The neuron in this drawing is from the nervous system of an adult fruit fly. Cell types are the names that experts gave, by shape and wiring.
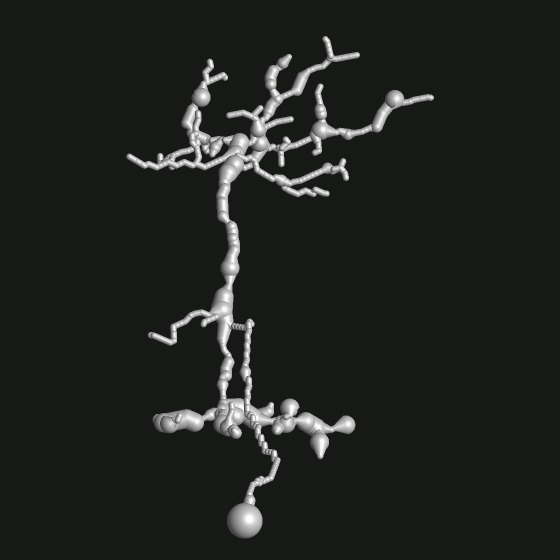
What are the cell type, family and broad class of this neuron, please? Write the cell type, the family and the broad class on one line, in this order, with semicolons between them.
Mi13; Mi; optic-lobe intrinsic neuron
